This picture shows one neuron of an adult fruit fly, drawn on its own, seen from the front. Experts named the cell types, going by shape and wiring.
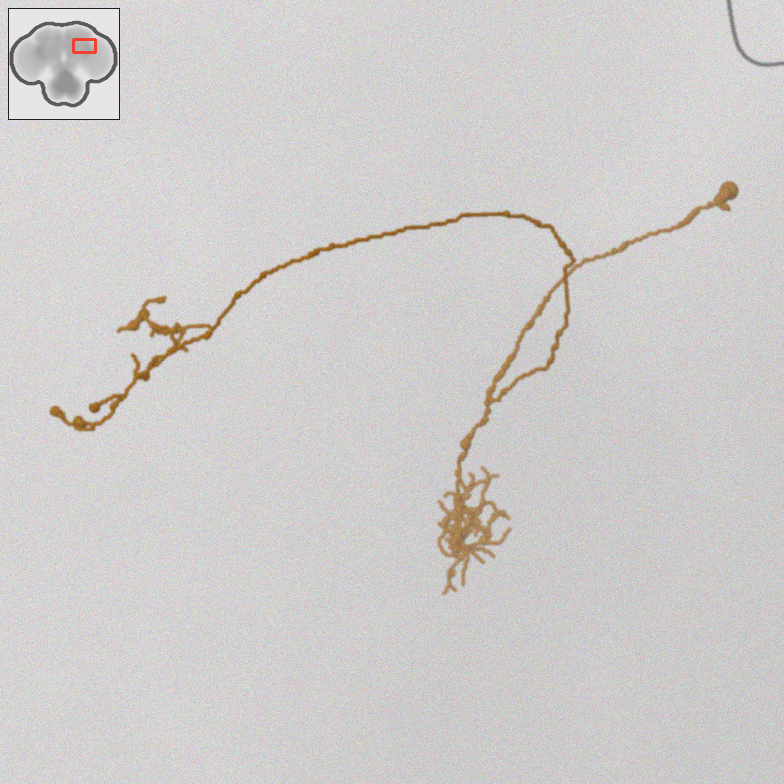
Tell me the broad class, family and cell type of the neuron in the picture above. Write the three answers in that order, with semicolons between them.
visual projection neuron; LoVP; LoVP12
